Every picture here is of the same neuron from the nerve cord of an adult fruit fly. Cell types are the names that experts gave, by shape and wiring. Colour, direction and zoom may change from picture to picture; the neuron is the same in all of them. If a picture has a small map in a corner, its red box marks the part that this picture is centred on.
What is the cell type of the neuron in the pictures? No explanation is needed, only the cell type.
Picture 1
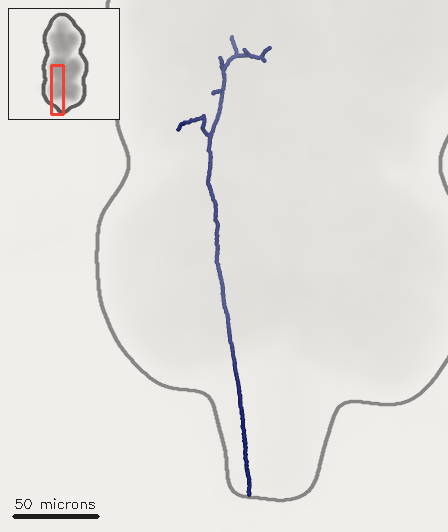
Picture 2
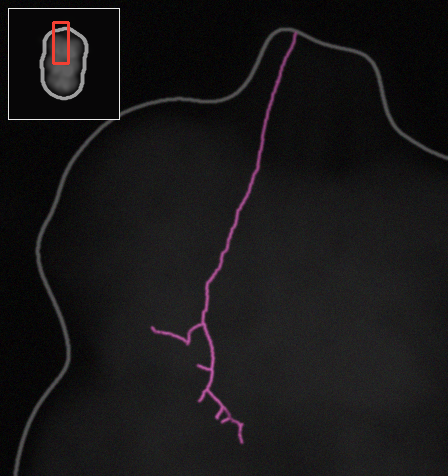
DNg106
